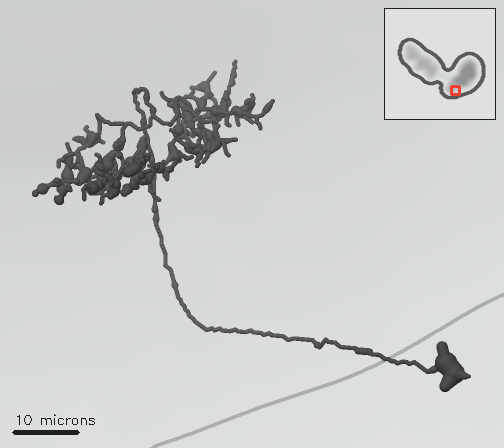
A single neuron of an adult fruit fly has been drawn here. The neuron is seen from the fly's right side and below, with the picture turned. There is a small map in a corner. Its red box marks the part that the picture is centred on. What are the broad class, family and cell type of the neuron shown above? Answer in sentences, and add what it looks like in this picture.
This is an optic-lobe intrinsic neuron. The family is Dm. It is of cell type Dm12. The cell body is at the lower right of the picture. From left to right in the picture it spans about 70 microns. The picture shows dozens of branch ends.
